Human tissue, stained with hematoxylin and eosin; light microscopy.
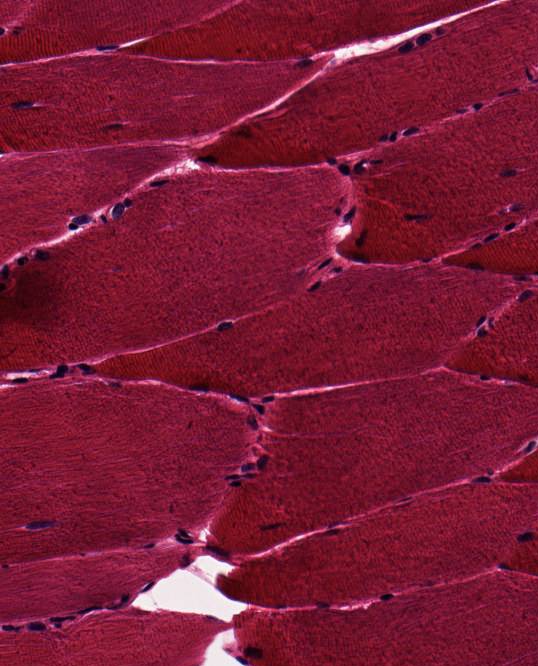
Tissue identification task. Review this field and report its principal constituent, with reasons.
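What you're looking at is skeletal muscle. Notice first where the nuclei sit: at the fibre edges, along the boundaries between fibres, not centrally; they are small, dark purple and flattened or elongated along the fibre.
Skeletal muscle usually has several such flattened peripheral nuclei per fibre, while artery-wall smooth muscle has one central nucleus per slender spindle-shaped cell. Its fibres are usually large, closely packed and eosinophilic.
Here the cytoplasm is a deep, dark red-pink. Only thin strands of connective tissue part neighbouring fibres.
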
